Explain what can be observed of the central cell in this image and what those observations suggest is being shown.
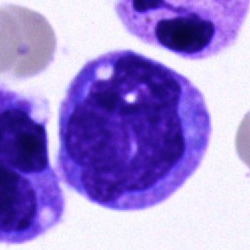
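Nucleus occupies most of the cell. Chromatin finely textured, no coarse dense clumps. Cytoplasmic rim wider on the right than on the left. Two small clear spots in the upper part of the cell. Monocyte.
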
